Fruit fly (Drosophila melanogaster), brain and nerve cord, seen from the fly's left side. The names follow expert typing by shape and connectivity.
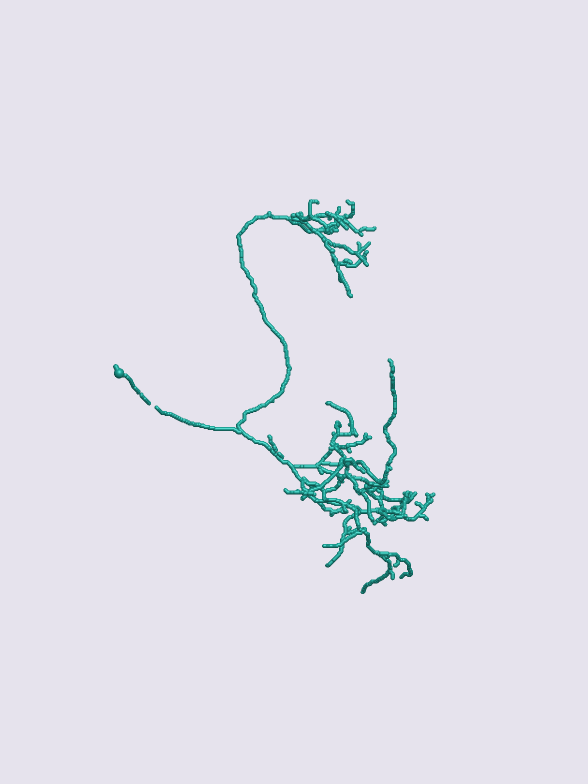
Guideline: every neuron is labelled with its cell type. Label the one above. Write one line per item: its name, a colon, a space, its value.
cell type: WED012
